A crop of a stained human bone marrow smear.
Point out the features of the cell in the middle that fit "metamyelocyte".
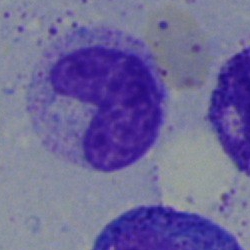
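In this metamyelocyte the nucleus is kidney-shaped, with its indentation facing the left. The cytoplasm is widest on that left side, where it fills the indentation. The chromatin is moderately clumped rather than fine and even, which fits the name.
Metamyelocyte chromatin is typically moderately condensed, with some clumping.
Fine pinkish-violet granules are scattered through the cytoplasm.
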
